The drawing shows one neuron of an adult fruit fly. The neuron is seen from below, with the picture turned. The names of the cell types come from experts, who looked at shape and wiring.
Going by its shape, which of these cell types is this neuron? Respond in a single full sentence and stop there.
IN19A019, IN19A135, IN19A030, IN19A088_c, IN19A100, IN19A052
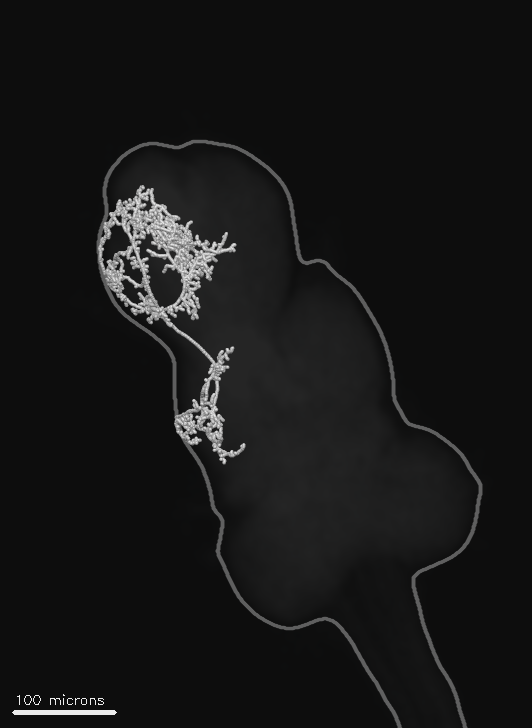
The neuron has IN19A019 as its cell type.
